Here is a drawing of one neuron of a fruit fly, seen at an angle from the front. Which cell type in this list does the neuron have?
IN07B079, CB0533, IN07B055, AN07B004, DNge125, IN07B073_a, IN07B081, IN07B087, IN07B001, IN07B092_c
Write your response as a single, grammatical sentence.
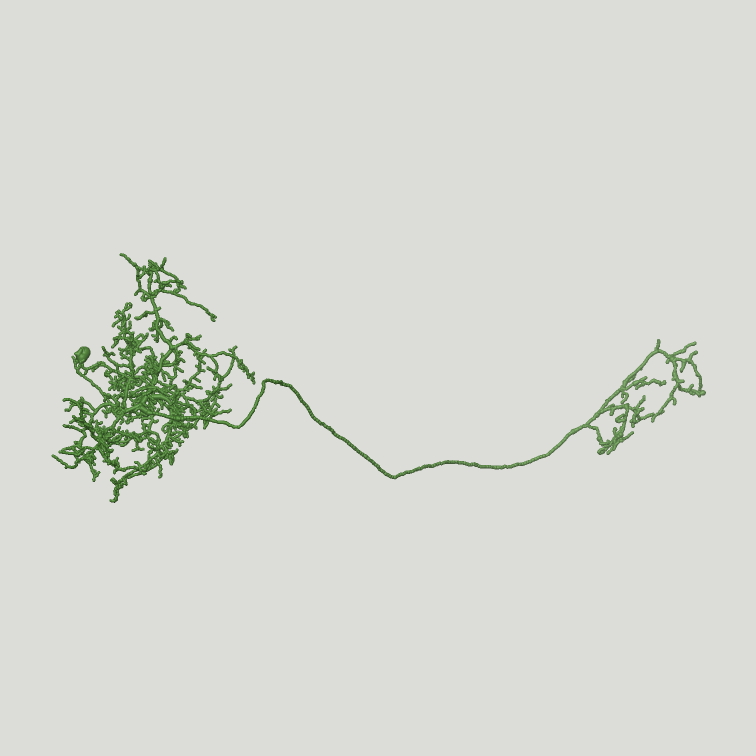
On the level of cell type, this neuron is DNge125.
